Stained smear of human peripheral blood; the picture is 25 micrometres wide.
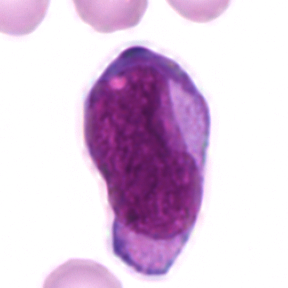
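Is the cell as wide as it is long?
No, it is elongated, longer top to bottom than side to side.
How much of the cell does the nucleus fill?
Most of it, leaving only scant cytoplasm, and it is a single mass without lobes.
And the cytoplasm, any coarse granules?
None that are distinct.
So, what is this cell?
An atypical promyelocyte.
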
